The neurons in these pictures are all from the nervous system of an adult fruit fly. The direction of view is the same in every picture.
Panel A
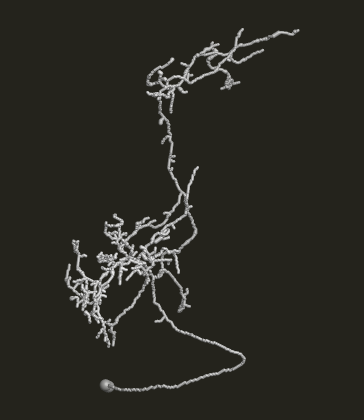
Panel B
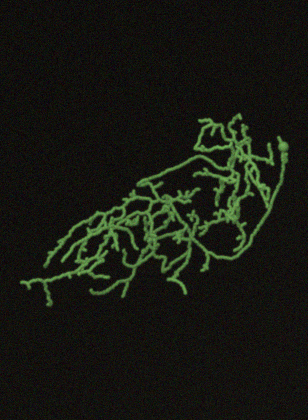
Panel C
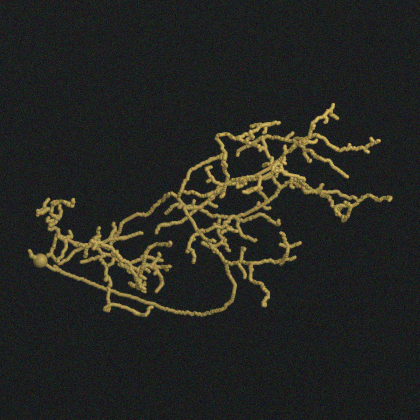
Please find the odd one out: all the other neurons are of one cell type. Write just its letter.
A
